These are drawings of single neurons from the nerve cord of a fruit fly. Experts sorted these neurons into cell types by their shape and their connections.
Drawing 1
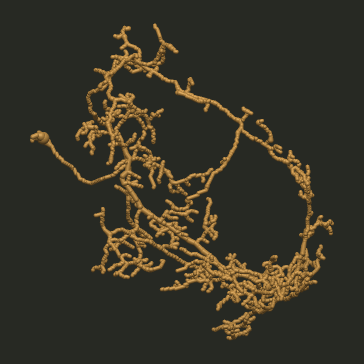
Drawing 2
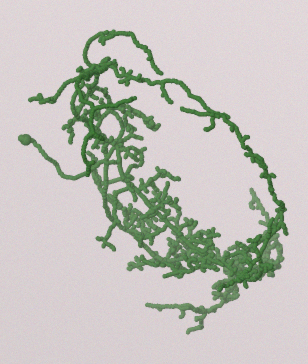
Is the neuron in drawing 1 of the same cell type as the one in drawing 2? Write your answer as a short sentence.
They are of the same cell type.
